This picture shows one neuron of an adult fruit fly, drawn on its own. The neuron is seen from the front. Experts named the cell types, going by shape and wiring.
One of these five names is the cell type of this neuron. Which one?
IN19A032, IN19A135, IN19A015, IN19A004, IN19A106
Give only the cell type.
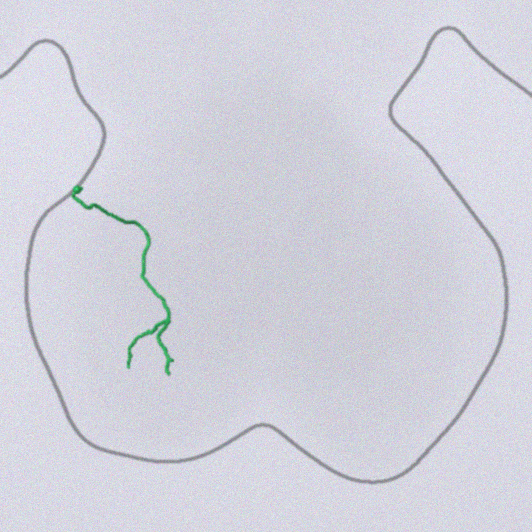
IN19A135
